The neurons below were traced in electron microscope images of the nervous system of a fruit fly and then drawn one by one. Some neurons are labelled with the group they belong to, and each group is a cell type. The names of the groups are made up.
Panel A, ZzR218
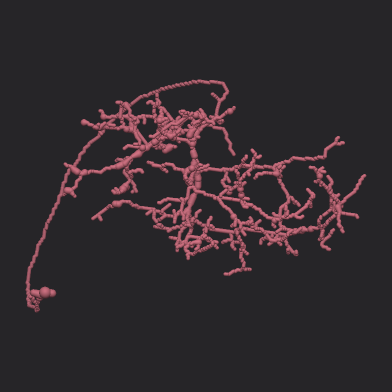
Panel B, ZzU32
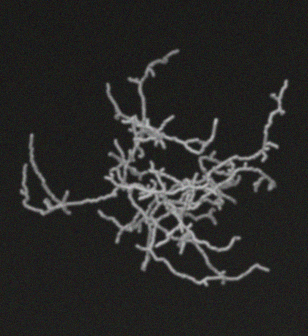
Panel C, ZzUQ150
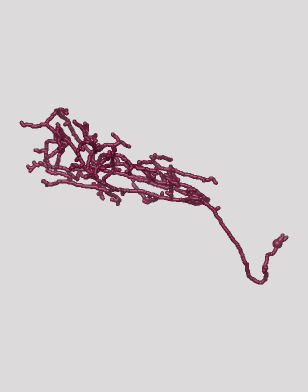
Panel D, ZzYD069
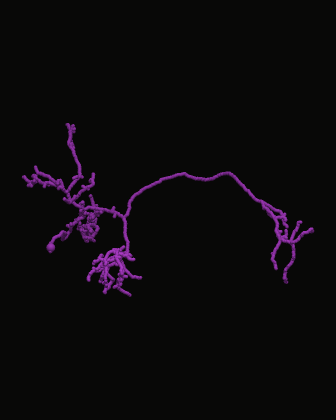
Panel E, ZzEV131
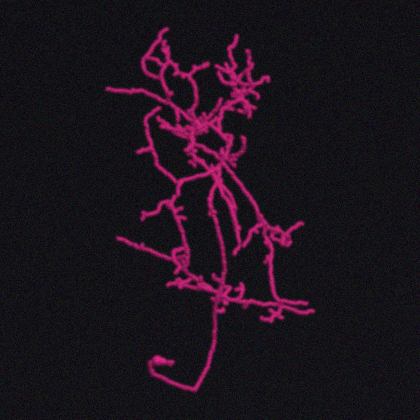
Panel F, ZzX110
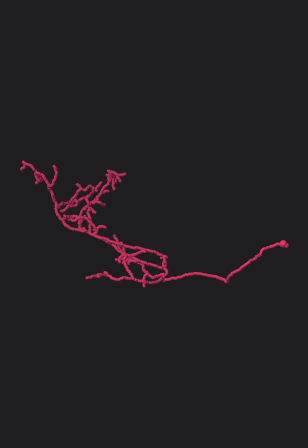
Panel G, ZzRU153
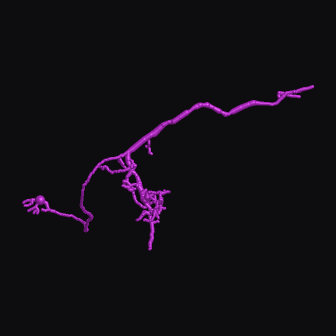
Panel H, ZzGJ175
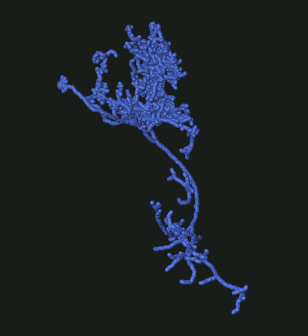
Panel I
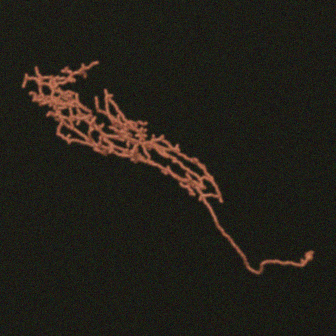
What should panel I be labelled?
ZzUQ150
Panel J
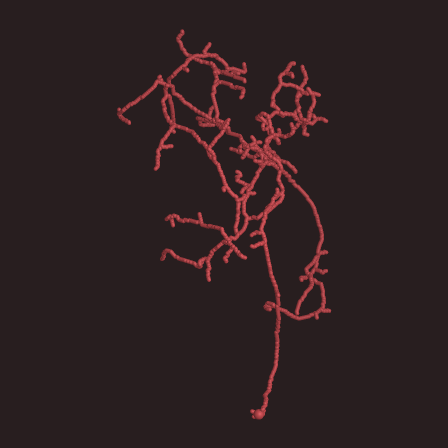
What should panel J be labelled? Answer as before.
ZzEV131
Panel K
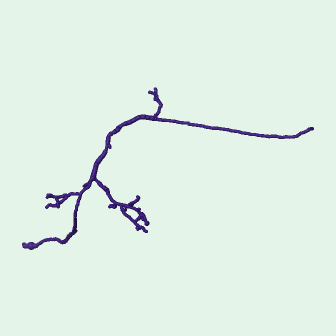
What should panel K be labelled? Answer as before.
ZzRU153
